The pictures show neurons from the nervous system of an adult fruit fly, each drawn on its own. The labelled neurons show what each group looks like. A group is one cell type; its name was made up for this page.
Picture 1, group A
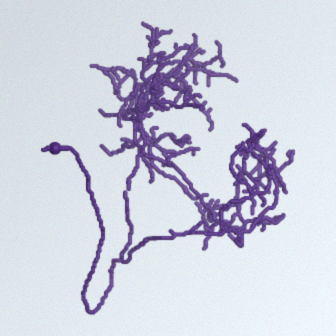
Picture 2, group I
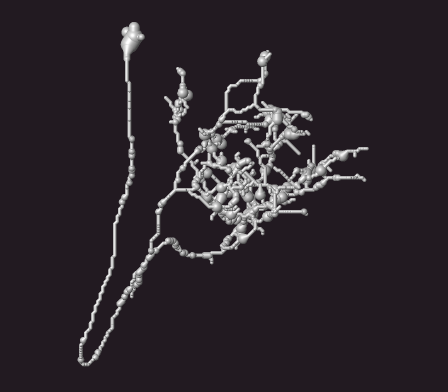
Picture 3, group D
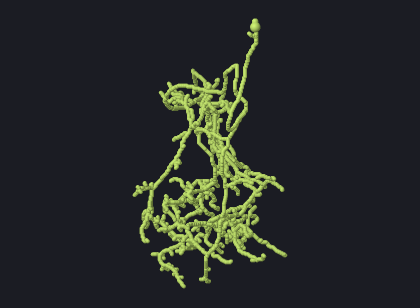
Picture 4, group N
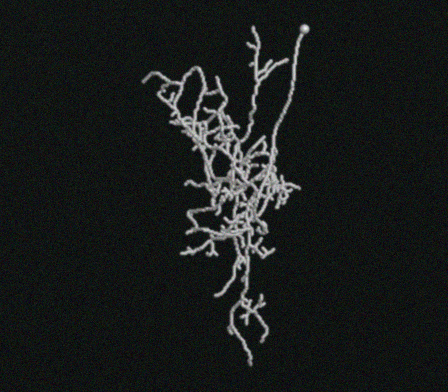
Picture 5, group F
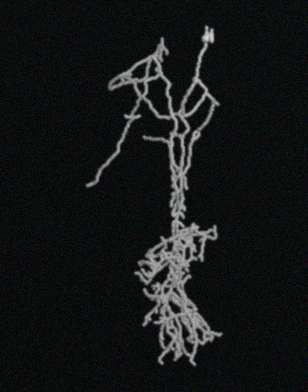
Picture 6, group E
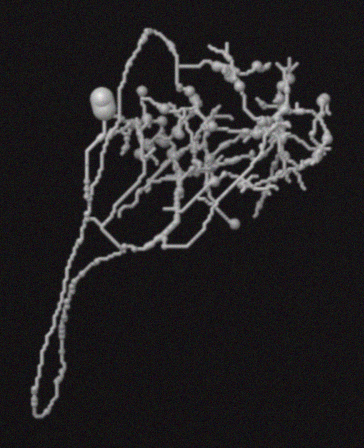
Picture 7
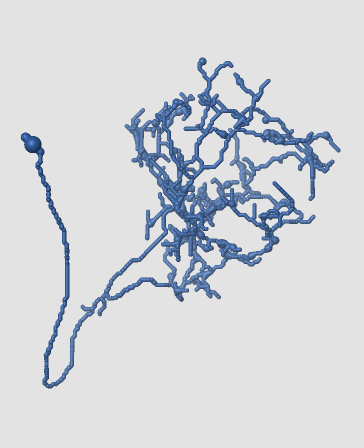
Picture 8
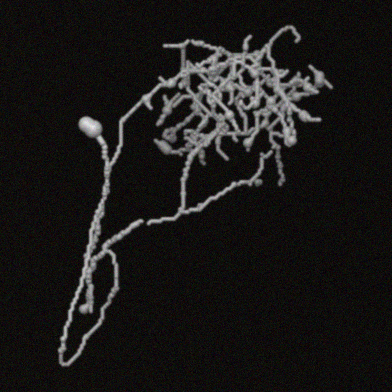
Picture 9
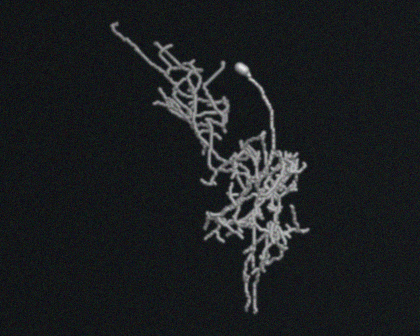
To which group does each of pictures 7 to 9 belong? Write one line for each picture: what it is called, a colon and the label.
7: group I
8: group E
9: group N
